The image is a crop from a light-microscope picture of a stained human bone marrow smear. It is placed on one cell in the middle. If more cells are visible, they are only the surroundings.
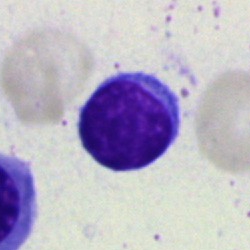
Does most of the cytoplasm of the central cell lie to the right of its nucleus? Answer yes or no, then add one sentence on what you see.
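Yes. The cytoplasmic rim is widest at the upper right of the cell.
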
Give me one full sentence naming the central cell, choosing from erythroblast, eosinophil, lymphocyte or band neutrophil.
Located at the centre of the crop is a lymphocyte.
